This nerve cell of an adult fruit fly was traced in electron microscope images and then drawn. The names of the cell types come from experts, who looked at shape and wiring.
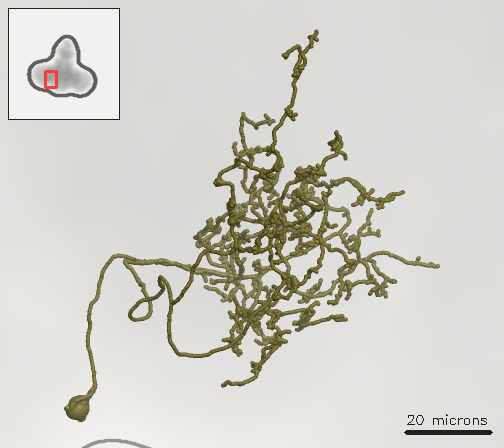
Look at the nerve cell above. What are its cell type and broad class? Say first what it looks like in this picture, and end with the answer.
From top to bottom in the picture it spans about 90 microns. The picture shows dozens of branch ends. The cell type is AVLP380. Its broad class is central-brain intrinsic neuron.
